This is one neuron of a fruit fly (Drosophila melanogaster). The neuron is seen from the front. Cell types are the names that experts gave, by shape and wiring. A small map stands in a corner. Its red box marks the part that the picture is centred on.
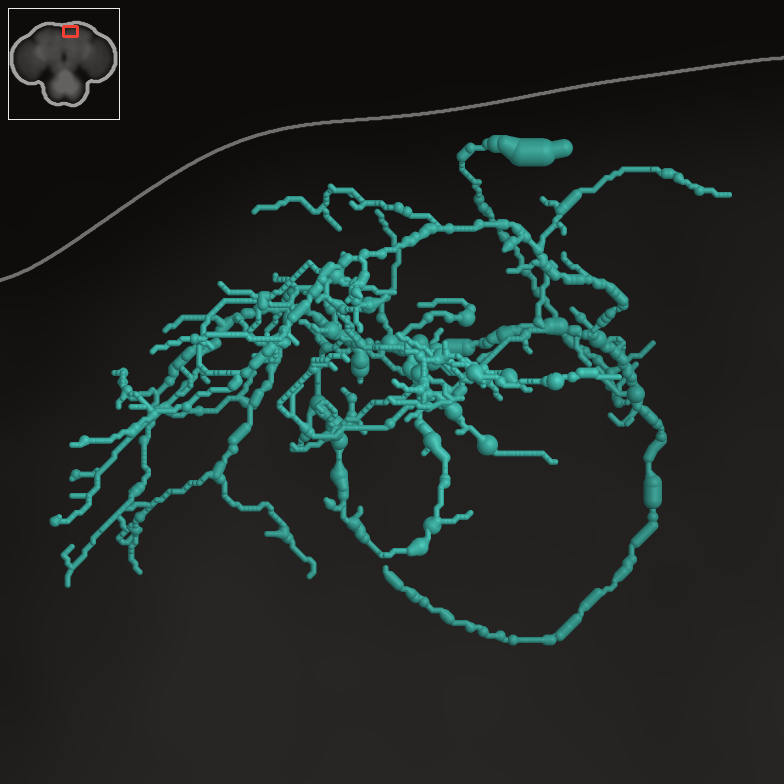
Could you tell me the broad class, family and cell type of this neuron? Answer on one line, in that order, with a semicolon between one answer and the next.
central-brain intrinsic neuron; hemilineage SMPpd1; SMP347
